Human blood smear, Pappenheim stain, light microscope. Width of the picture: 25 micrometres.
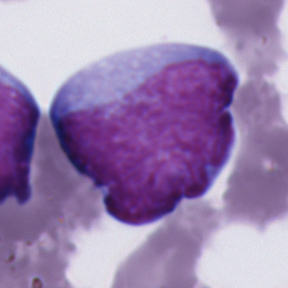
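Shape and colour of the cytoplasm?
Pale blue crescent along the upper edge of the cell.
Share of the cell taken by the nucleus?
Most of it.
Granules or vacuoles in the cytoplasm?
Neither visible.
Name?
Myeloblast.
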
